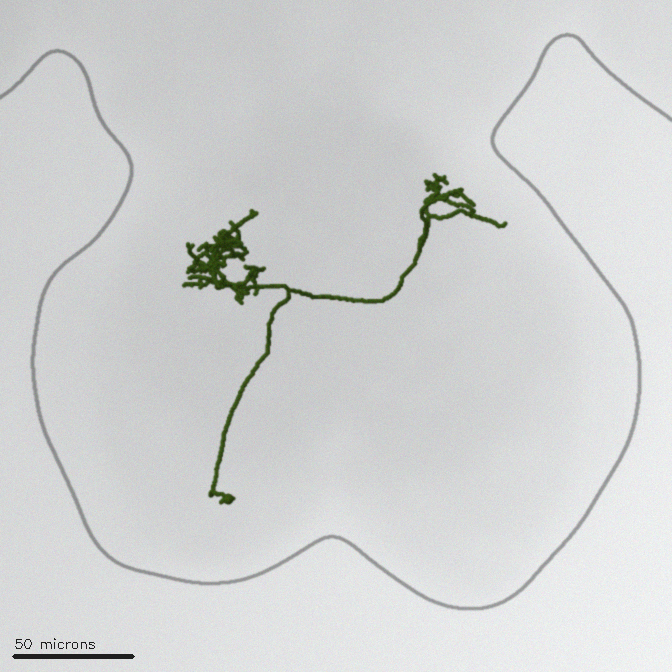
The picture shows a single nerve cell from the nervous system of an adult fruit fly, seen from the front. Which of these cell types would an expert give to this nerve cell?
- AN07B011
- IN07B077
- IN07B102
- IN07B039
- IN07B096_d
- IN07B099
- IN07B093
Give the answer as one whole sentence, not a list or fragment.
The cell type that this nerve cell has is IN07B077.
